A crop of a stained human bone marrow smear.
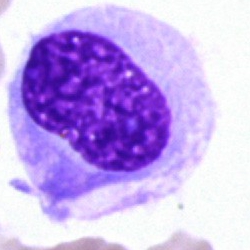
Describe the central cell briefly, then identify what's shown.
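Roughly round in outline, the cell shows a small blunt protrusion at the lower left. Its chromatin is coarse and clumped, dark purple with paler gaps. The cytoplasm is pale blue, a deeper blue along the lower edge than near the top. Answer: hairy cell.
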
